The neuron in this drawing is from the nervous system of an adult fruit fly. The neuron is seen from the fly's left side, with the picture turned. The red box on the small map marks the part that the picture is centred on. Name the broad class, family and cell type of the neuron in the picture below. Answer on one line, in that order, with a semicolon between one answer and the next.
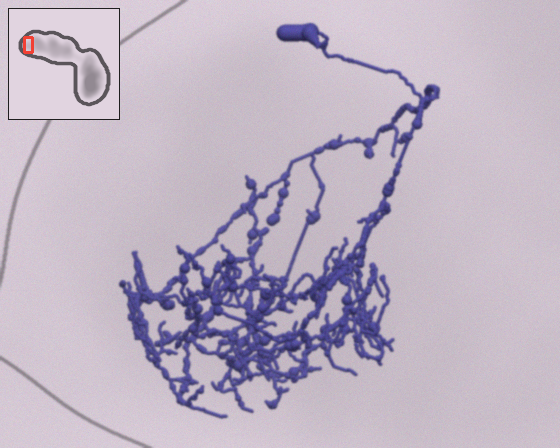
nerve-cord intrinsic neuron; hemilineage 14A; IN14A029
